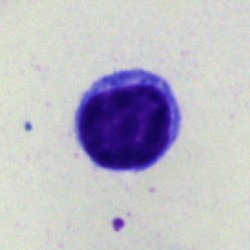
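Lymphocyte in a stained human bone marrow smear, light microscopy. Its outline is round and smooth, and its chromatin is dense and stains dark purple. The cytoplasm forms a thin rim, widest along the top of the cell, with no visible granules.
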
